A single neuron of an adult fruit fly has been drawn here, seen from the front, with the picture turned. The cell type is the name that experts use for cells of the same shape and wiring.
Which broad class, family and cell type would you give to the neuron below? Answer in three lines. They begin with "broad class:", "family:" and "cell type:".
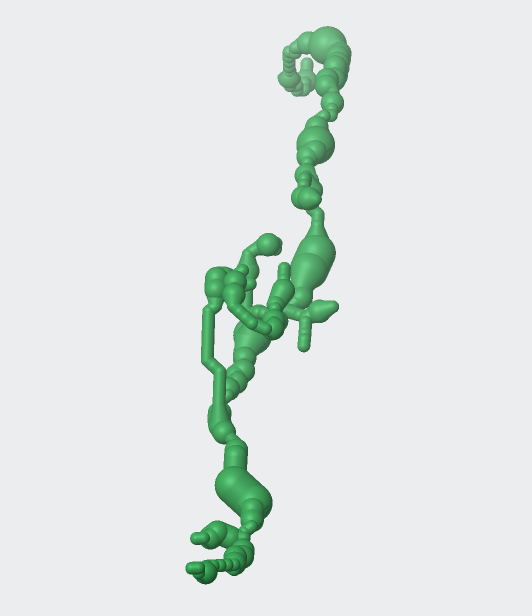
broad class: sensory neuron entering the nerve cord
family: class mechanosensory tactile
cell type: SNta37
